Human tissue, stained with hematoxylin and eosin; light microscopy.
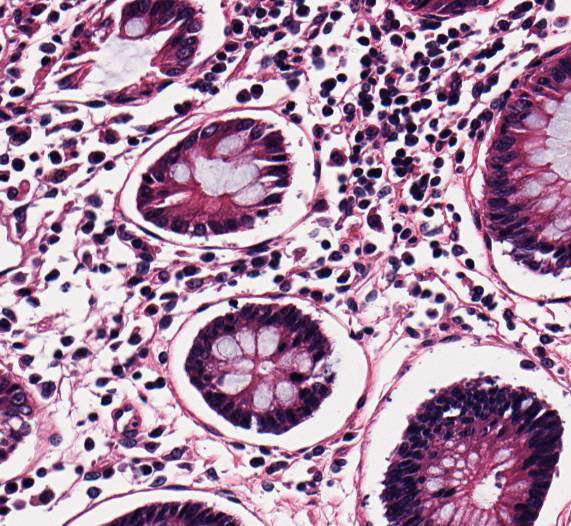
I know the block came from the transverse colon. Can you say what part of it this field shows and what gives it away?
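The field shows colonic mucosa. Each gland is lined by a single layer of tall columnar cells, and goblet cells with pale, clear mucin vacuoles are numerous in every gland, clustered around its centre.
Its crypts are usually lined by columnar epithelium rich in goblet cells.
Dark, elongated epithelial nuclei crowd the cell bases toward each gland's outer rim. No muscle bundles or fat cells appear.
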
